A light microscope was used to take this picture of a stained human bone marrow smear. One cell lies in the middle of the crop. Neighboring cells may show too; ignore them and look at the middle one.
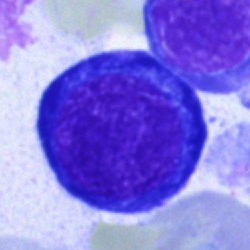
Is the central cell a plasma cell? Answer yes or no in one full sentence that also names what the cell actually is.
No, in this crop the central cell is a proerythroblast instead of a plasma cell.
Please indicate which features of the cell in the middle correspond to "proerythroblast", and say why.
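This cell is a proerythroblast. Its outline is roughly round, with a smooth edge. The chromatin is finely granular and evenly spread, with no coarse dark clumps. A thin rim of deep blue cytoplasm surrounds the nucleus, and no vacuoles are present in it.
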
